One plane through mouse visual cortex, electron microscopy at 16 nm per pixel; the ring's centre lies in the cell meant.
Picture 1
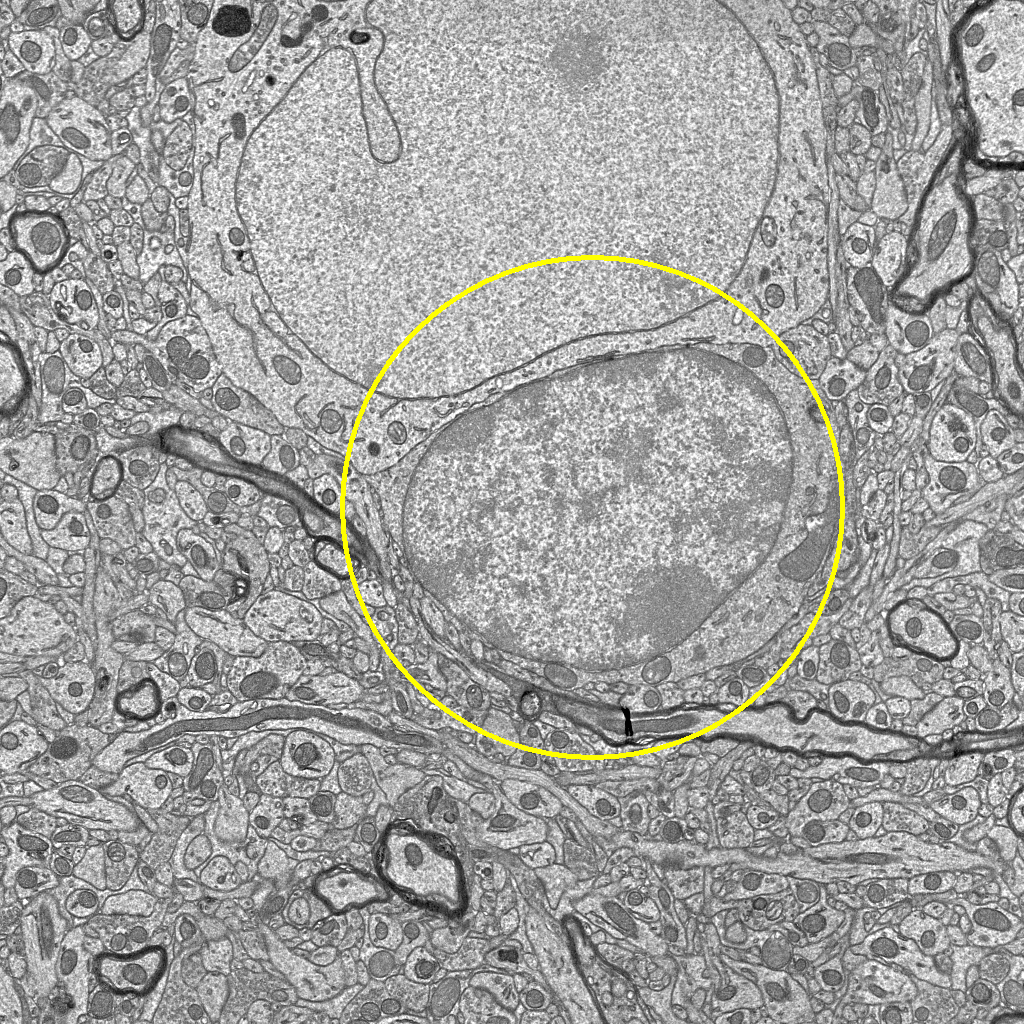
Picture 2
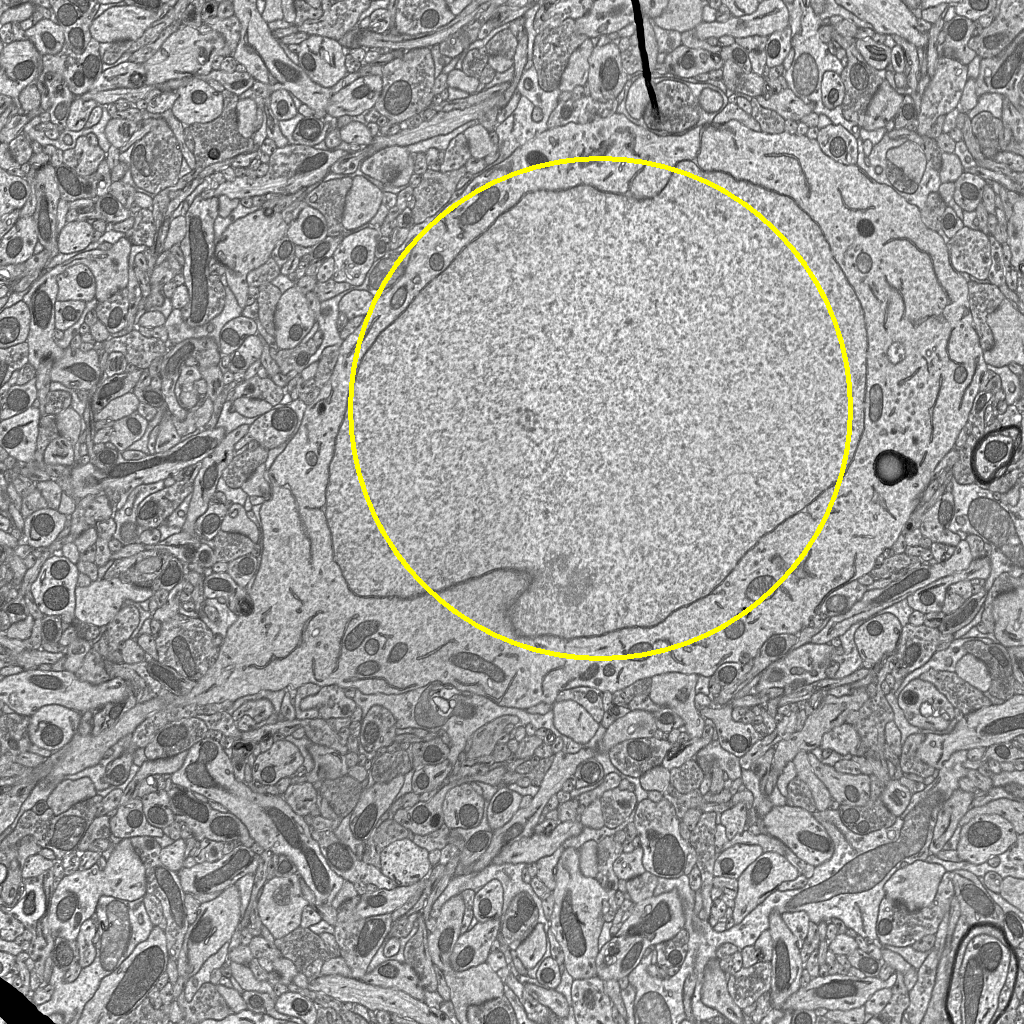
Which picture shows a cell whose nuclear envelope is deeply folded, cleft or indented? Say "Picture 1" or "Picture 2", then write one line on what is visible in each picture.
Picture 2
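What picture 1 shows: The nuclear envelope runs smoothly without deep folds.
What picture 2 shows: The nuclear envelope has one deep inward fold at the lower left.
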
